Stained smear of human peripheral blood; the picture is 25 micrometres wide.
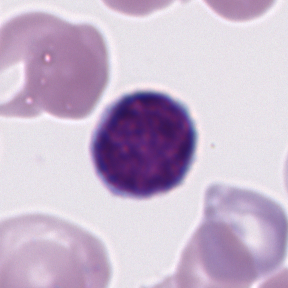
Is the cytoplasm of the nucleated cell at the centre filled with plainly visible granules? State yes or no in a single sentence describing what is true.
No, its cytoplasm is free of any visible granules.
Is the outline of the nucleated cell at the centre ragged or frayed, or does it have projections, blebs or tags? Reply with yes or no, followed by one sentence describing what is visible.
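No. The cell's outline is smooth and round, with no projections.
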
